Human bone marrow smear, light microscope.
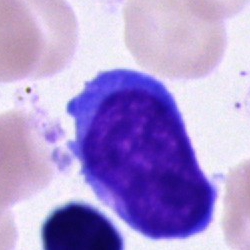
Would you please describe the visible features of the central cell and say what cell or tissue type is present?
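The left edge of the cell is irregular, with small blunt bulges of cytoplasm. The cytoplasm forms a thin deep blue rim, widest at the upper left of the cell. Neither granules nor vacuoles are visible in it. The cell is a blast.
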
